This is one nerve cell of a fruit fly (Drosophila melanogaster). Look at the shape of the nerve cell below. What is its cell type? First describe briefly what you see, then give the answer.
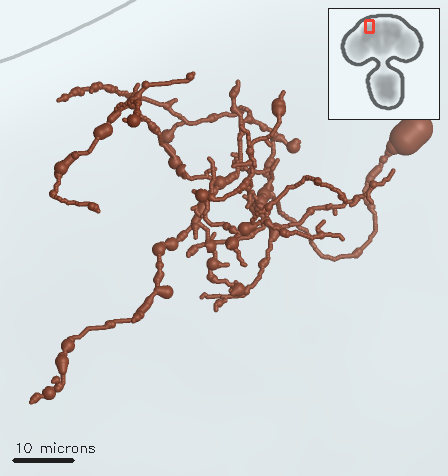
By the scale bar it is about 65 microns wide in this view. The picture shows dozens of branch ends. It is a central-brain intrinsic neuron. The cell type is SLP289.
